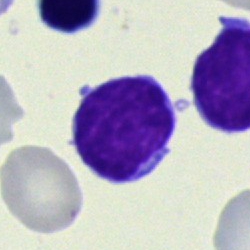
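Lymphocyte, the cell in the middle of this bone marrow smear. Notice how its nucleus fills almost the whole cell, leaving scant cytoplasm, at most a thin pale rim. The chromatin is dense and dark purple, with faint lighter streaks. Look, too, at the small knob projecting from the upper-left edge of this lymphocyte.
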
